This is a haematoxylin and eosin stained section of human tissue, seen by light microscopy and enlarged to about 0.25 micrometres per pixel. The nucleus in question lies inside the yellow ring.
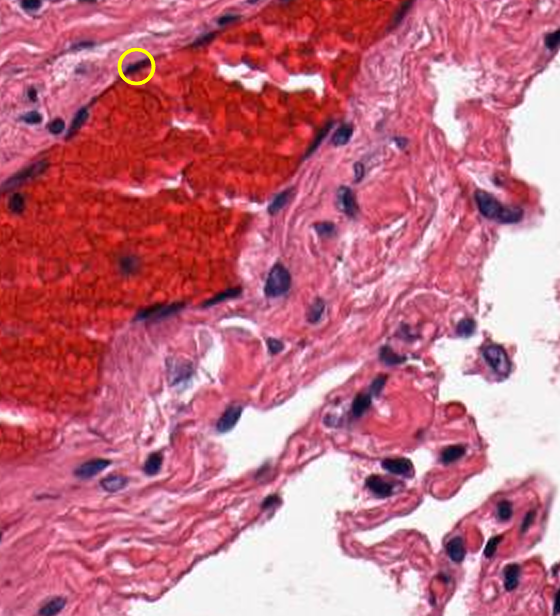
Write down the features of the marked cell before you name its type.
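The nucleus is thin and elongated, with its long axis running parallel to the edge of the vessel. The nucleus stains dark and fairly evenly, and it is slimmer than the rounder nuclei in the wall nearby. No cytoplasm can be separated from the pink wall tissue around the nucleus; at most there is a very thin rim. The marked cell is an endothelial cell.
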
